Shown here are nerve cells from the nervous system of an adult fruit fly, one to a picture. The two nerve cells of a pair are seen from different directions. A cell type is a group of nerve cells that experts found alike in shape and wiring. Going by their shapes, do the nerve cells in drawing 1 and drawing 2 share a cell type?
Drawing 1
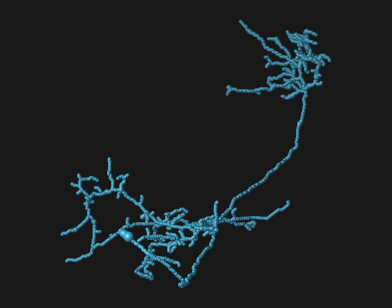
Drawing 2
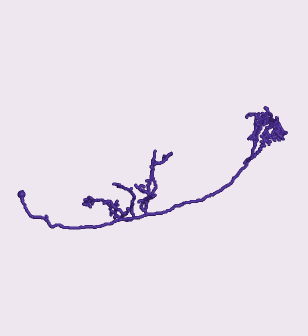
no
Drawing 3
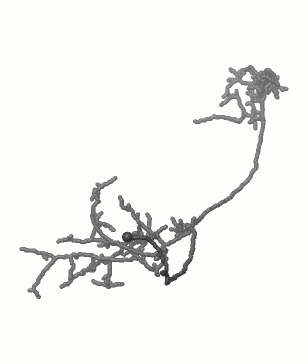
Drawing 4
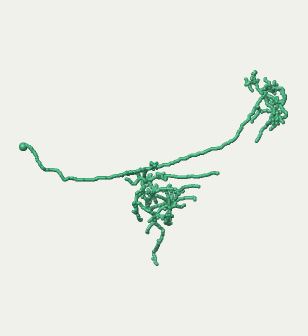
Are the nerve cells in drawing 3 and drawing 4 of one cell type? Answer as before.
yes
